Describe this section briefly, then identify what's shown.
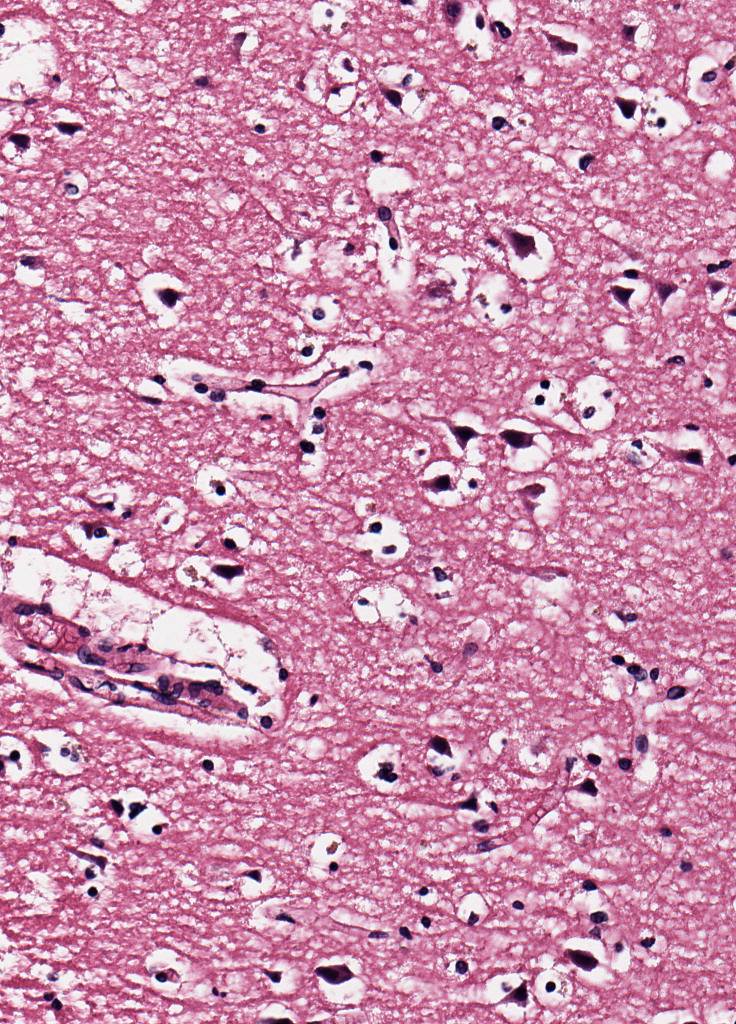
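Across the whole field there's a fine pink fibrillary matrix, speckled with small clear vacuoles, with cells scattered singly in it, forming no units. Between the neurons I notice many small, round, dark nuclei with little visible cytoplasm. Most cell bodies and vessels sit in empty clear halos from tissue shrinkage. This is cerebral cortex.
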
